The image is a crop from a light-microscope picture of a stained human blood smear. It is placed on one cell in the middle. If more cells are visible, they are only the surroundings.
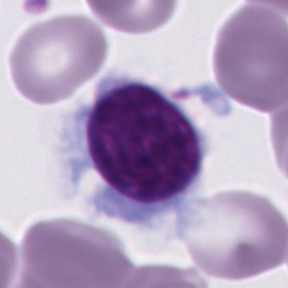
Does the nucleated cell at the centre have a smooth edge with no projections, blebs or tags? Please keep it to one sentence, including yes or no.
No, the cell does not have a smooth edge, since its outline is rough.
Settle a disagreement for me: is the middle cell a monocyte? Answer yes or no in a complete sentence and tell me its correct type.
No, mark the middle cell as a hairy cell, not a monocyte.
